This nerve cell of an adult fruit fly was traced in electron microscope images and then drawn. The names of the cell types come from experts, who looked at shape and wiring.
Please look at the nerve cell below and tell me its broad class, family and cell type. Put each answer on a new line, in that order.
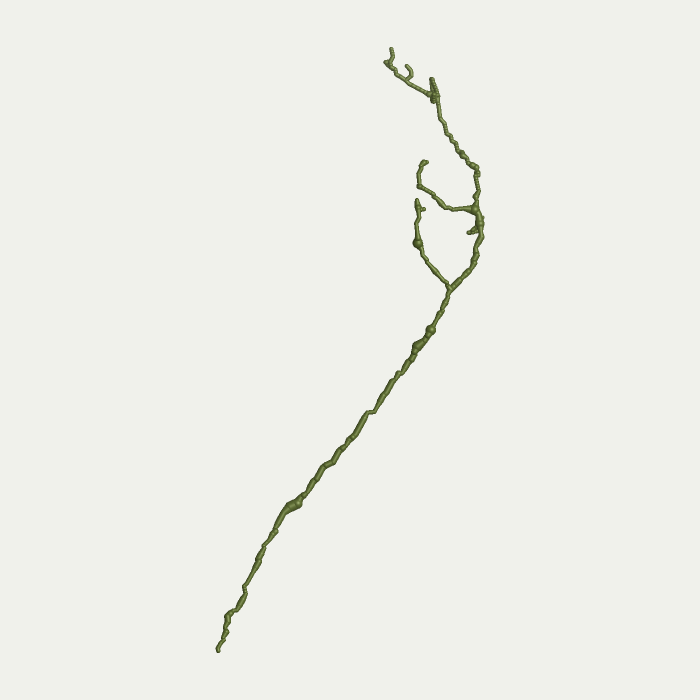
sensory neuron entering the nerve cord
class mechanosensory tactile
SNta37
